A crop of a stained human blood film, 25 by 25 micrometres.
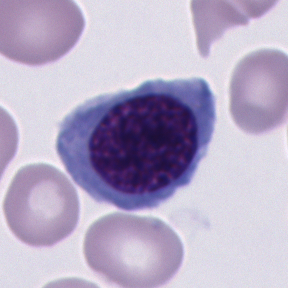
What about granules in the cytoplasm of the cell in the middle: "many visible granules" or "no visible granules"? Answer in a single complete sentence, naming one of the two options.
There are no visible granules in its cytoplasm.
